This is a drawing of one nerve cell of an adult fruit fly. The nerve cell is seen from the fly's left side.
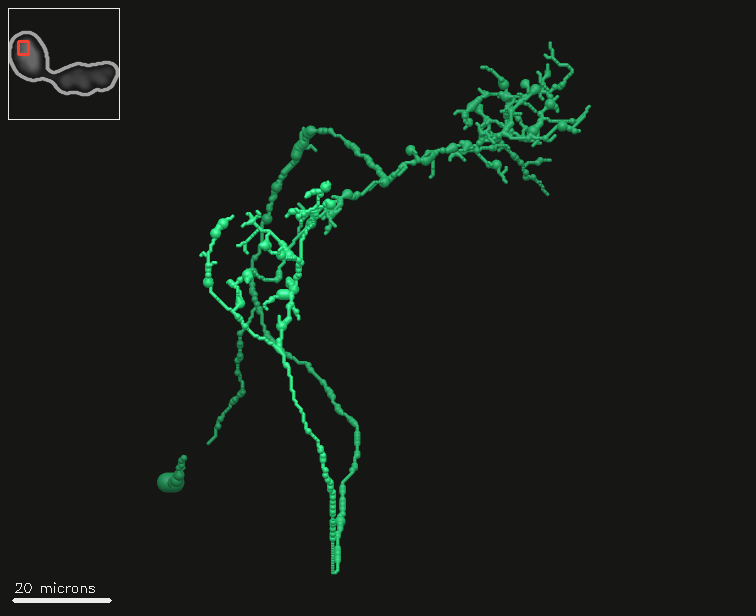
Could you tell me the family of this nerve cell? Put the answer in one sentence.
The family is hemilineage AOTUv4_dorsal.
